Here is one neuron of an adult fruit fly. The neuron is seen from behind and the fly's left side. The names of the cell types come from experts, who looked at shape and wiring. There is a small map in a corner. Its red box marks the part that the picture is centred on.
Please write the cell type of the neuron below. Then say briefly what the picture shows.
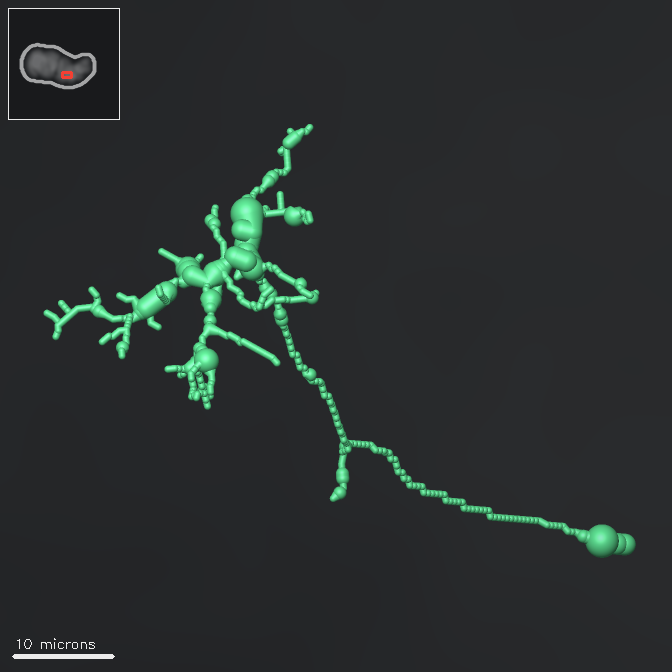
The cell type is Dm8a. This is an optic-lobe intrinsic neuron. The cell body can be seen at the lower right of the picture. By the scale bar it is about 60 microns wide in this view.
